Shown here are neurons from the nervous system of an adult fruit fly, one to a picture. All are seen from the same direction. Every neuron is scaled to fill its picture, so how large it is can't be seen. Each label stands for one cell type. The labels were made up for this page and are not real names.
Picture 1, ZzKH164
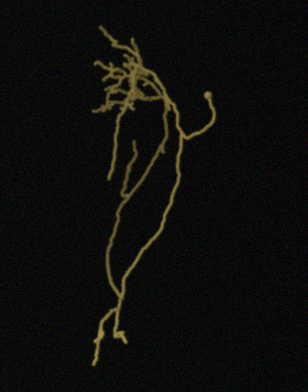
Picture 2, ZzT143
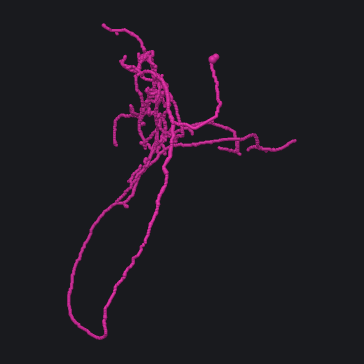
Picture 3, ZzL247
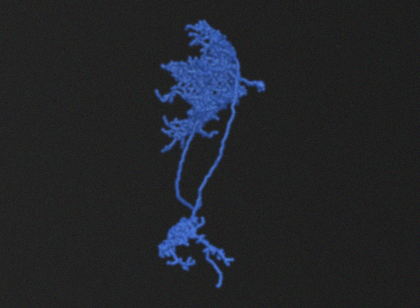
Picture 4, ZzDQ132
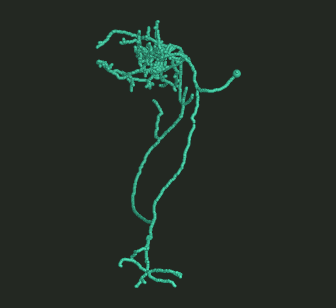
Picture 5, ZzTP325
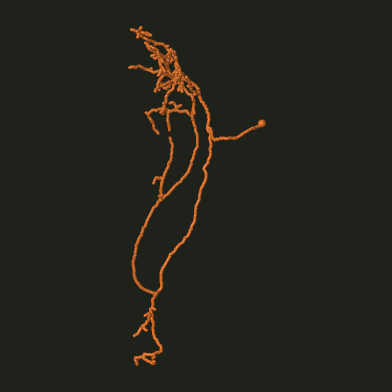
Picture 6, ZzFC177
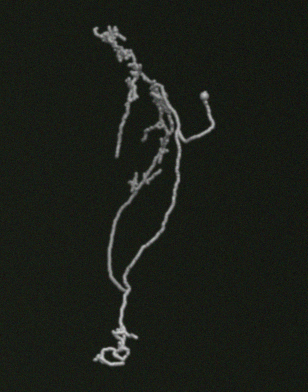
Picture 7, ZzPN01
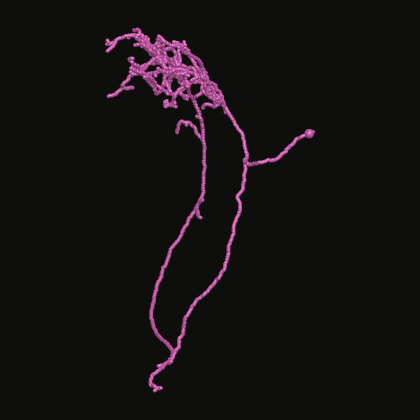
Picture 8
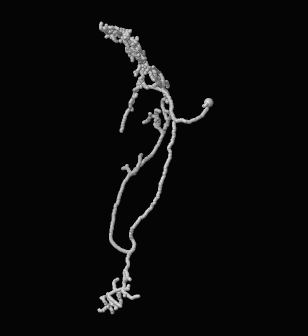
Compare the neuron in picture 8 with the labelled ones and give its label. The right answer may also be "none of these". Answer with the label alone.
ZzFC177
